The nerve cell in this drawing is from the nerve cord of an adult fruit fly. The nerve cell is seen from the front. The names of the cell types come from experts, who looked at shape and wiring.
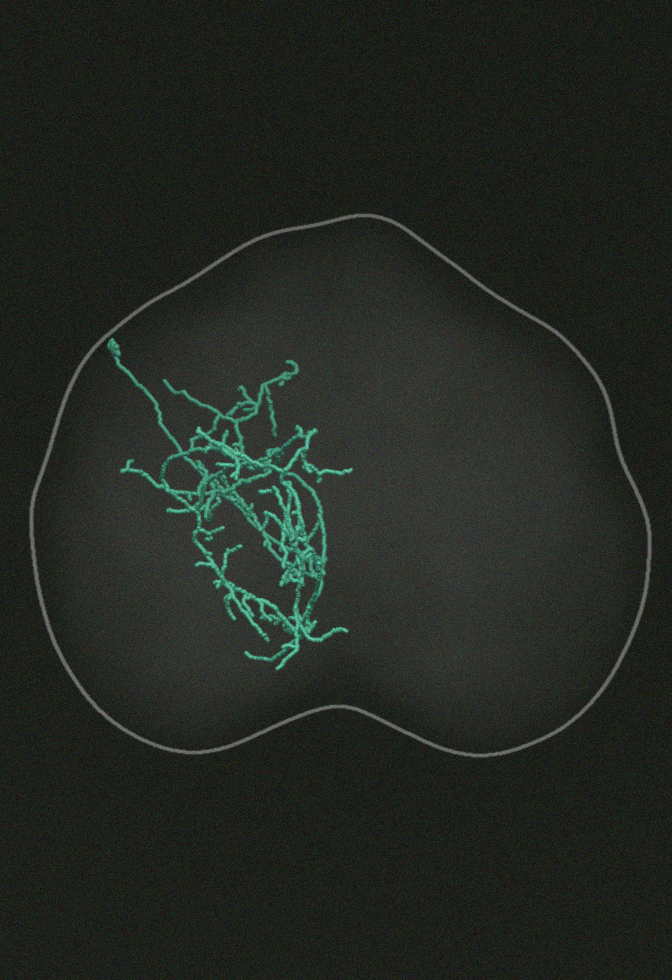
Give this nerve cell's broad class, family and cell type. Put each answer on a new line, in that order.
nerve-cord intrinsic neuron
hemilineage 17A
IN17A053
